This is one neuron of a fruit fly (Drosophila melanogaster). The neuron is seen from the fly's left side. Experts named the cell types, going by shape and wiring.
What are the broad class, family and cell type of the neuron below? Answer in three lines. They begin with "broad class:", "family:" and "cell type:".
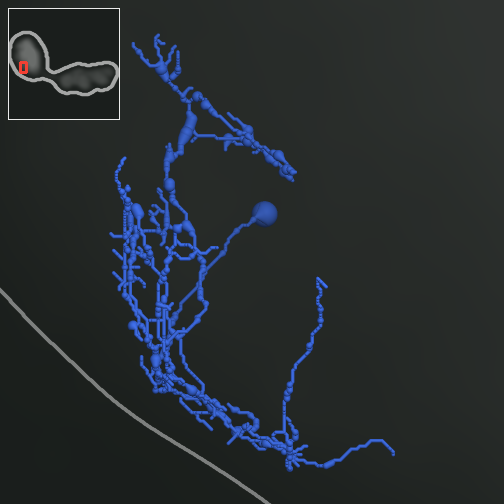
broad class: central-brain intrinsic neuron
family: hemilineage MD_SA1
cell type: GNG609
